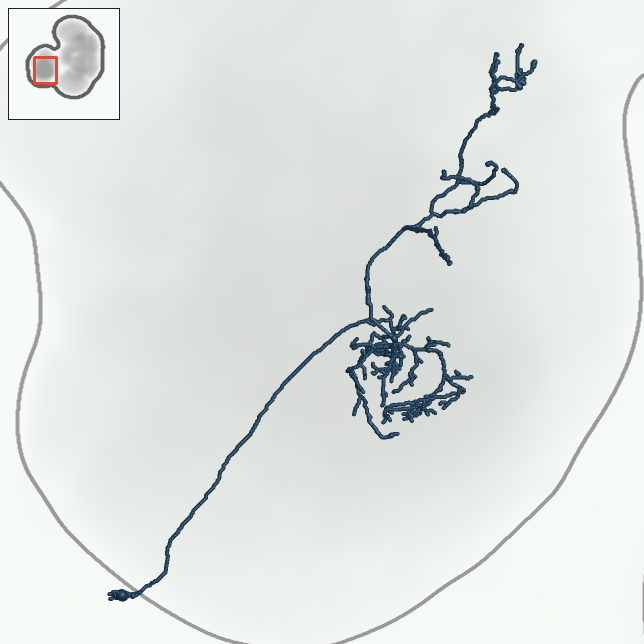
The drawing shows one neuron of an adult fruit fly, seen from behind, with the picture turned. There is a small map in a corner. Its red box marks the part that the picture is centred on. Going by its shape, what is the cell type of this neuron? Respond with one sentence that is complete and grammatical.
In the scheme of cell types, this neuron is IN08B093.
